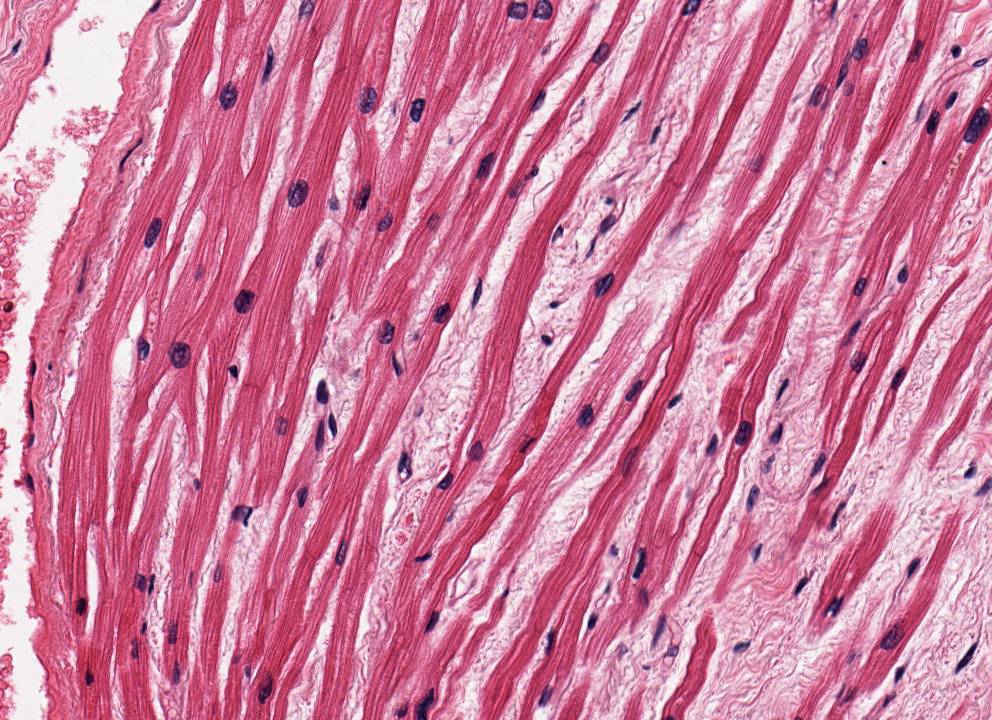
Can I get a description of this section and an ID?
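Many fibres branch and join neighbouring fibres. Between the muscle fibres runs pale loose connective tissue with wavy pink collagen fibres, more plentiful in the right half of the field. This stroma holds smaller, darker, more slender nuclei than the muscle fibres. No fat cells are seen in the field. This is atrial appendage of the heart.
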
